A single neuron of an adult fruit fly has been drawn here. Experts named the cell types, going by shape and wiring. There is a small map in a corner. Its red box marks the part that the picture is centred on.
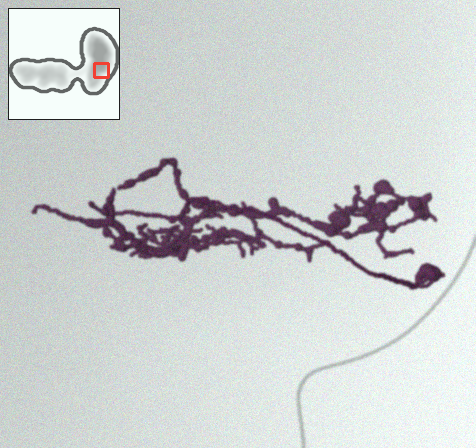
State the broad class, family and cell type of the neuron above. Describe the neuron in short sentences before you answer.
The picture shows dozens of branch ends. In this view it is more than twice as wide as it is tall. It is a central-brain intrinsic neuron. The family is hemilineage MD3. Its cell type is AMMC035.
